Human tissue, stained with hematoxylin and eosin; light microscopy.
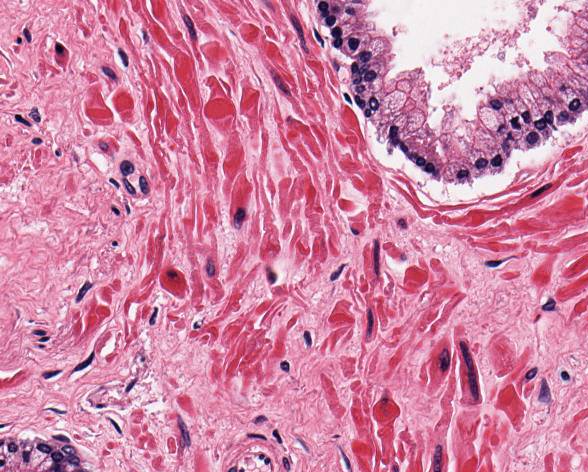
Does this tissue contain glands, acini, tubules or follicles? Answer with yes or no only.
Yes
